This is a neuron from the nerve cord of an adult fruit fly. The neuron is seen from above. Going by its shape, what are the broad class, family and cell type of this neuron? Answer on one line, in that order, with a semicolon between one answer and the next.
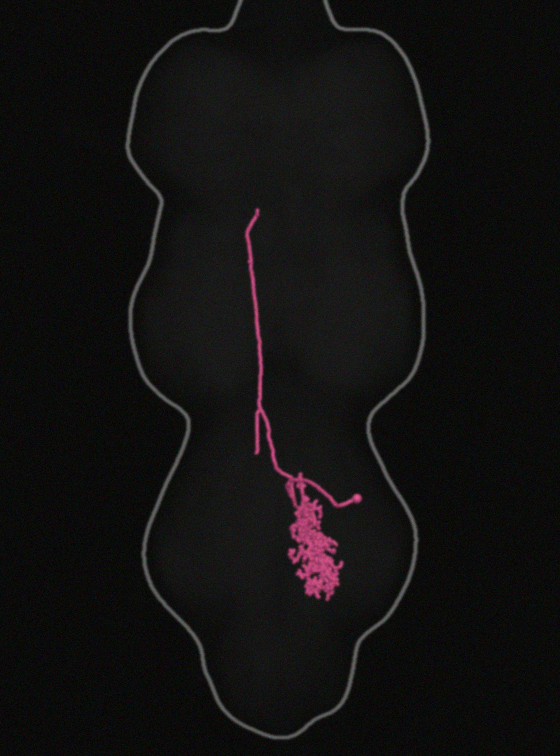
nerve-cord intrinsic neuron; hemilineage 23B; IN23B054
